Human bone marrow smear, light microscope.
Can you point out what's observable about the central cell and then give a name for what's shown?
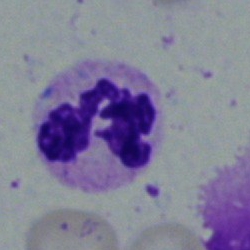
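Start with the outline: round and smooth. Inside, the chromatin is dense, dark purple and coarsely clumped, while the cytoplasm is pale pinkish-lilac and free of vacuoles. The cell is a segmented neutrophil.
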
